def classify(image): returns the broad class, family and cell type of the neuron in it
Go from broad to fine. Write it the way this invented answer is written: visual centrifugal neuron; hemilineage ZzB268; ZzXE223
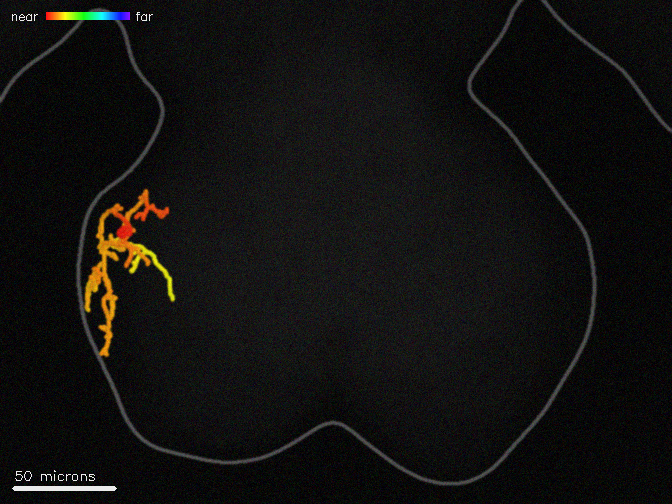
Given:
nerve-cord intrinsic neuron; hemilineage 19A; IN19A133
